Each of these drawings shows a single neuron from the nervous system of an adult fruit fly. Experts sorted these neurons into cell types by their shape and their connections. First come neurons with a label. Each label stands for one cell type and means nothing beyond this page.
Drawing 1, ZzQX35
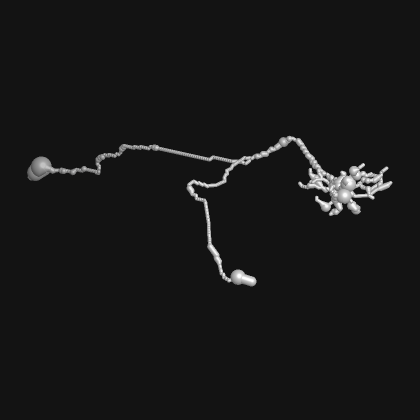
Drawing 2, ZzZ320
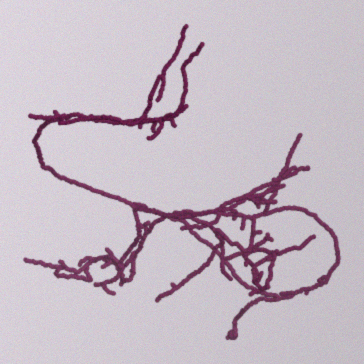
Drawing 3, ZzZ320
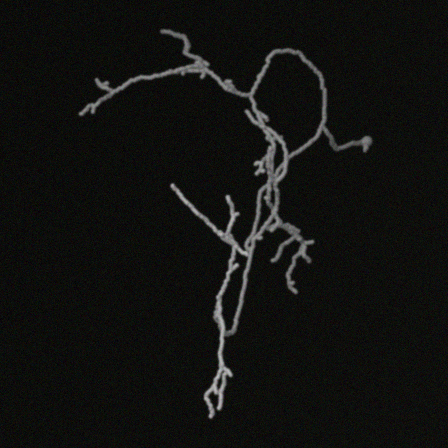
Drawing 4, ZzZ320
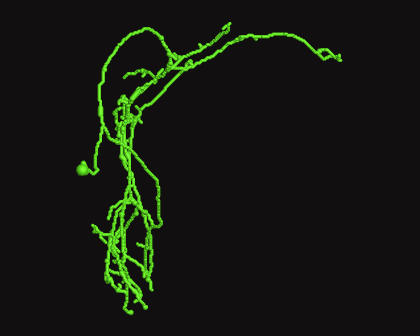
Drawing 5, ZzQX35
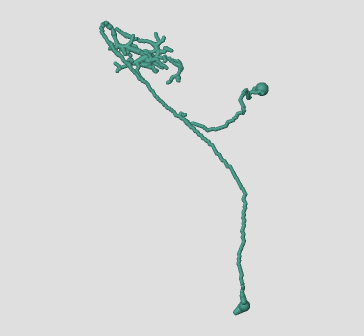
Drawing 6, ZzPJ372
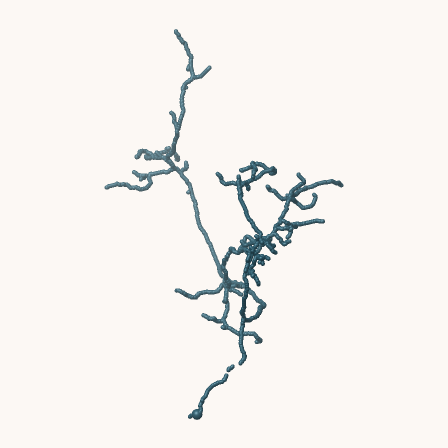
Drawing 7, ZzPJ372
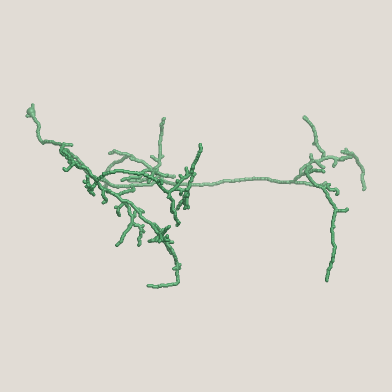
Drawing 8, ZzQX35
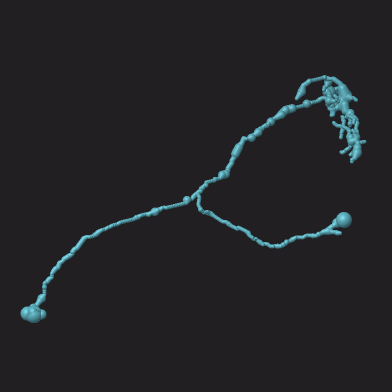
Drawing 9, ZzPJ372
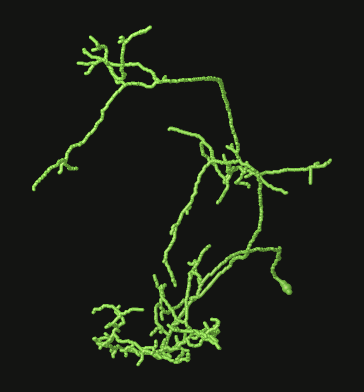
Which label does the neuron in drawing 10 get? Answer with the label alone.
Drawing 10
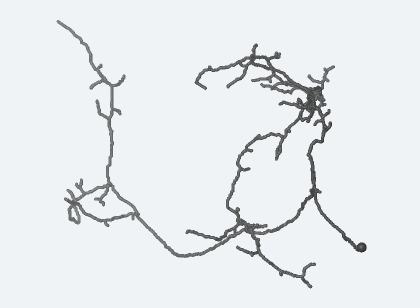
ZzPJ372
